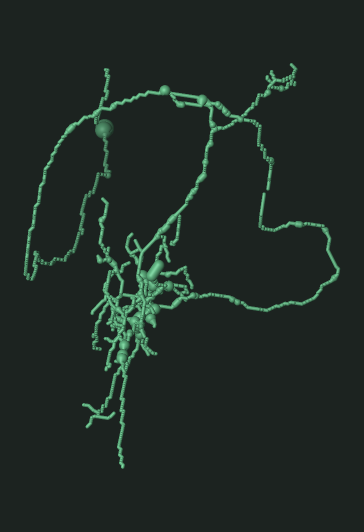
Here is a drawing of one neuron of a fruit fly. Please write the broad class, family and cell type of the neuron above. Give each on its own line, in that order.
nerve-cord intrinsic neuron
hemilineage 02A
IN02A065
